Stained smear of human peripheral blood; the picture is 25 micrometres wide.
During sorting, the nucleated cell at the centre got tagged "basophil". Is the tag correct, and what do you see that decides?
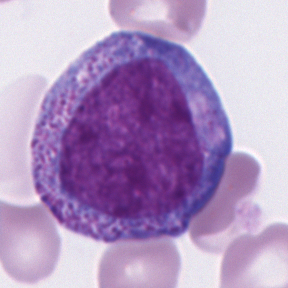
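Basophil does not fit; this is a promyelocyte. The cell is about 19 micrometres across.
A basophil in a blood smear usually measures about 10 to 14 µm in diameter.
The cytoplasm is stained blue.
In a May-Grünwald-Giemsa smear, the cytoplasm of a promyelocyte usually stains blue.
Many fine reddish-purple granules are sprinkled through the cytoplasm, sparser in a paler patch on the right side of the nucleus. The outline is rounded and smooth, and red cells press against its edge at the top, right and bottom.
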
